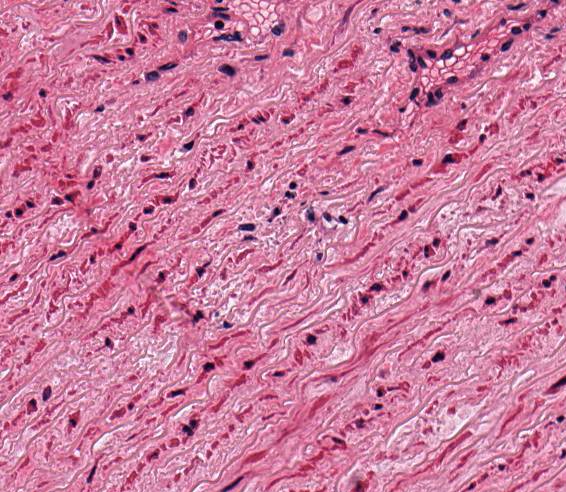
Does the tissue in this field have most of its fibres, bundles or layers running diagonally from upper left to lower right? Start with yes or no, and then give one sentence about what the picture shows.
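No. The fibres run in wavy, roughly parallel bundles diagonally from lower left to upper right.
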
